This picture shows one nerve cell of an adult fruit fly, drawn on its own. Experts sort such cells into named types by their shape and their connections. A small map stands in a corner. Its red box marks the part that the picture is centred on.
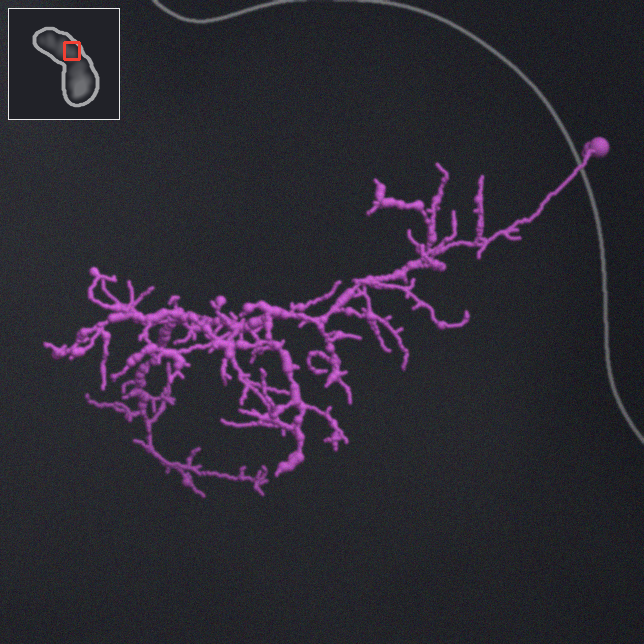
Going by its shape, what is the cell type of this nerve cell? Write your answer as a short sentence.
The cell type is IN13A063.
